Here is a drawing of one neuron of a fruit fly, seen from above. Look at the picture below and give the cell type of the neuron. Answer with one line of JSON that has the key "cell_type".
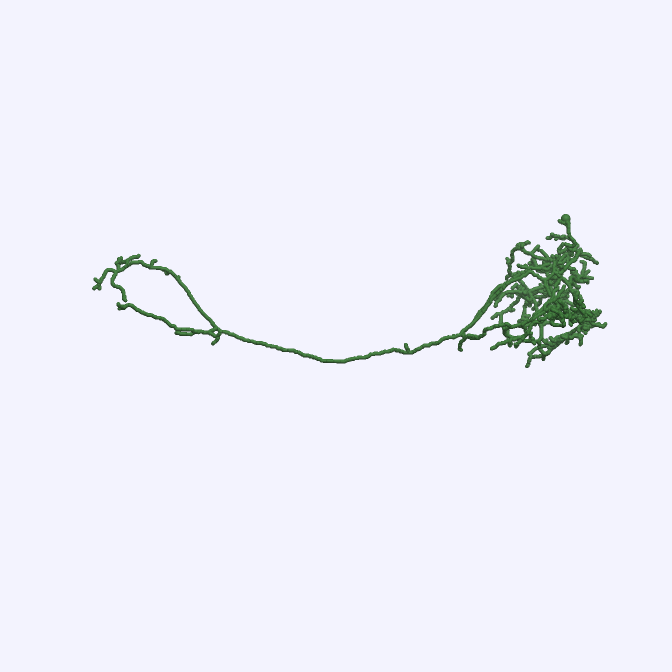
{"cell_type": "AVLP220"}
